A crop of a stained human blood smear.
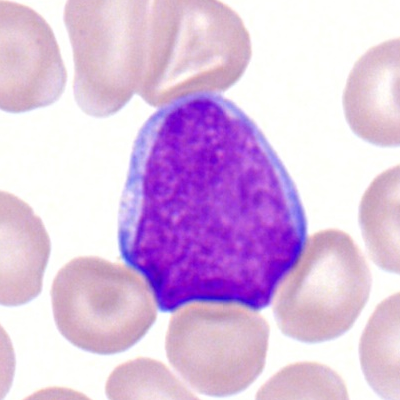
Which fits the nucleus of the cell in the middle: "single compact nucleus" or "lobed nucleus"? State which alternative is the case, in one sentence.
Its nucleus forms a single compact mass of round, oval or kidney shape.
